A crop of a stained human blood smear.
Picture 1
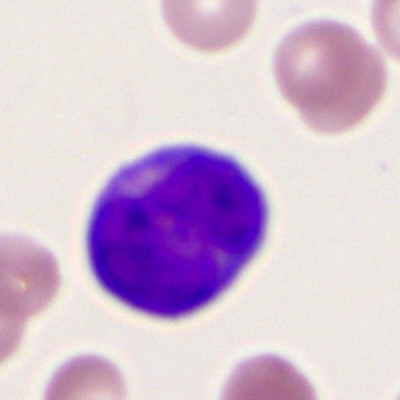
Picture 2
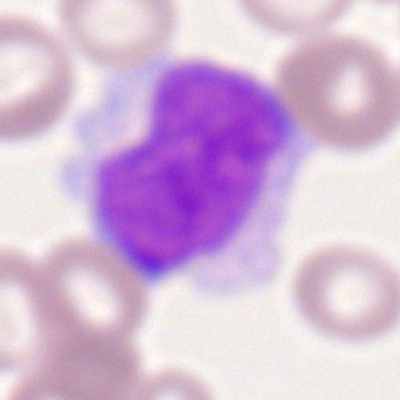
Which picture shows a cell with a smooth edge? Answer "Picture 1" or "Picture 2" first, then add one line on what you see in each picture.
Picture 1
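In picture 1: The cell outline is round and smooth.
In picture 2: The outer edge of the cell is irregular and ragged, especially on the left side.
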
